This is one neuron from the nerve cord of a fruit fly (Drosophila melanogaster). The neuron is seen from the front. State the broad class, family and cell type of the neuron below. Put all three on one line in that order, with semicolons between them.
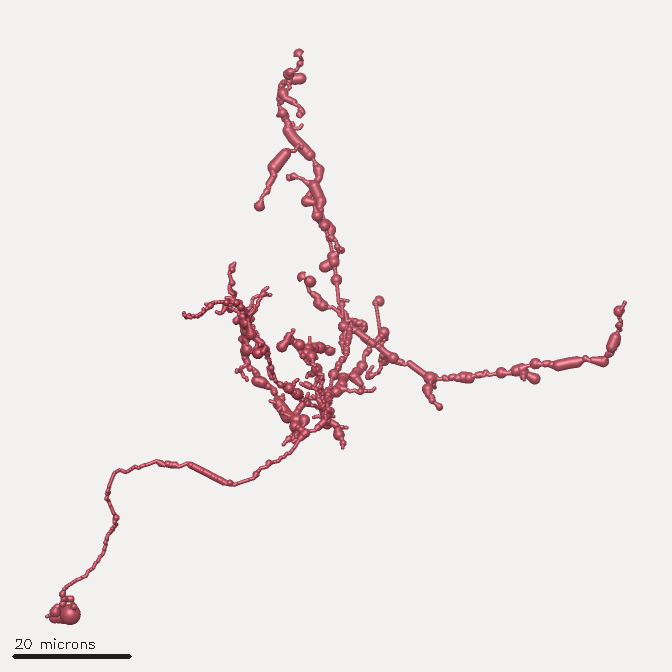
nerve-cord intrinsic neuron; hemilineage 14A; IN14A038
